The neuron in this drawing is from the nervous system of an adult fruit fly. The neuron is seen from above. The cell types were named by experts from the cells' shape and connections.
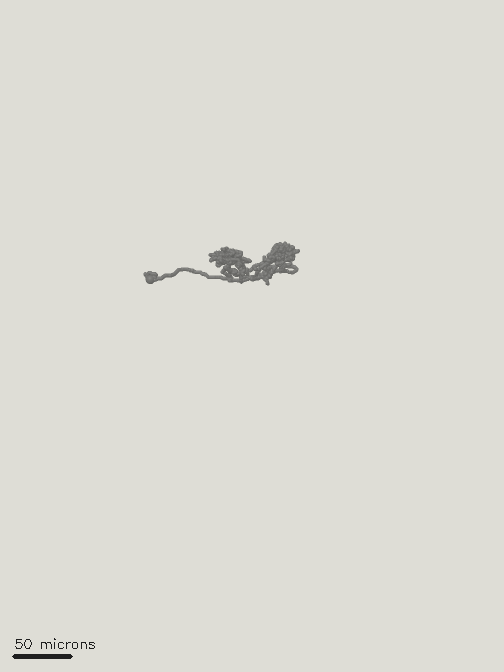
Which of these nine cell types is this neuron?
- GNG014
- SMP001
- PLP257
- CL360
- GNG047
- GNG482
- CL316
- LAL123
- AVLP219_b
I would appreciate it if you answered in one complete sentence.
Included in the cell type GNG482 is this neuron.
